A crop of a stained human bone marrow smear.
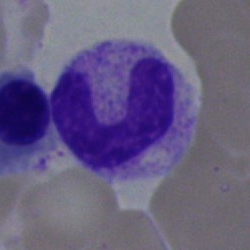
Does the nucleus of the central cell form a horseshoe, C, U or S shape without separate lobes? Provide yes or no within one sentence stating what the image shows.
Yes, drawn out into a curved band, the nucleus shows no separate lobes.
